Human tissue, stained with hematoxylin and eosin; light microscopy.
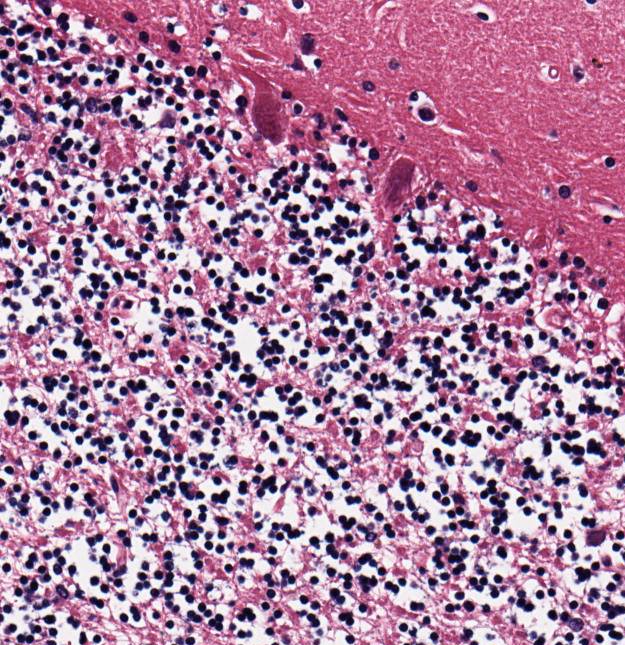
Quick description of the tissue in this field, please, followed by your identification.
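Densely cellular layer occupies lower left; pale pink, sparsely nucleated zone fills upper right corner. Border runs diagonally from top edge down toward right edge. Cellular layer packed with small, round, deeply dark-blue nuclei, almost no visible cytoplasm, with irregular pink wisps and clear white spaces between them. Tissue: cerebellum.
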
